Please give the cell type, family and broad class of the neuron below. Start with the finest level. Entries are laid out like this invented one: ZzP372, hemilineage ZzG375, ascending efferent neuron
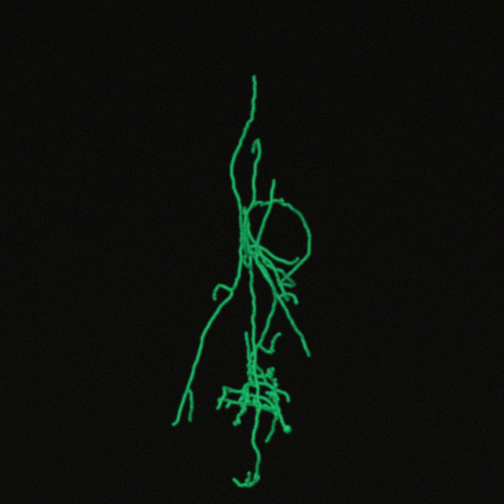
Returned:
IN09A005, hemilineage 09A, nerve-cord intrinsic neuron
